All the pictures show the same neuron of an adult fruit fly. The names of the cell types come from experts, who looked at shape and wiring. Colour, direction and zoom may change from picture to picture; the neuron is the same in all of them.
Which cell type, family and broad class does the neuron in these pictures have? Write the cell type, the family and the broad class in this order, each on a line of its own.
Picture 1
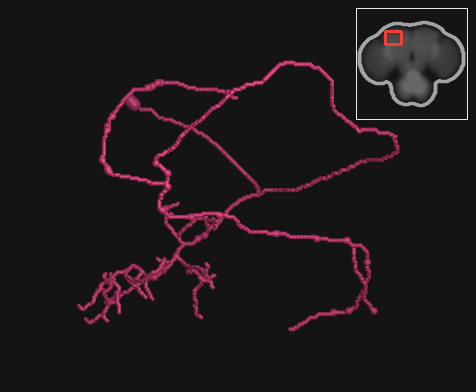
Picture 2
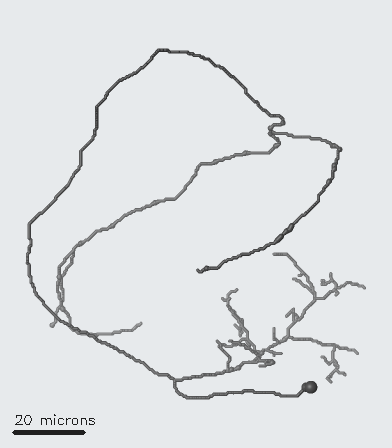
LHPV5b3
hemilineage DL1_dorsal
central-brain intrinsic neuron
